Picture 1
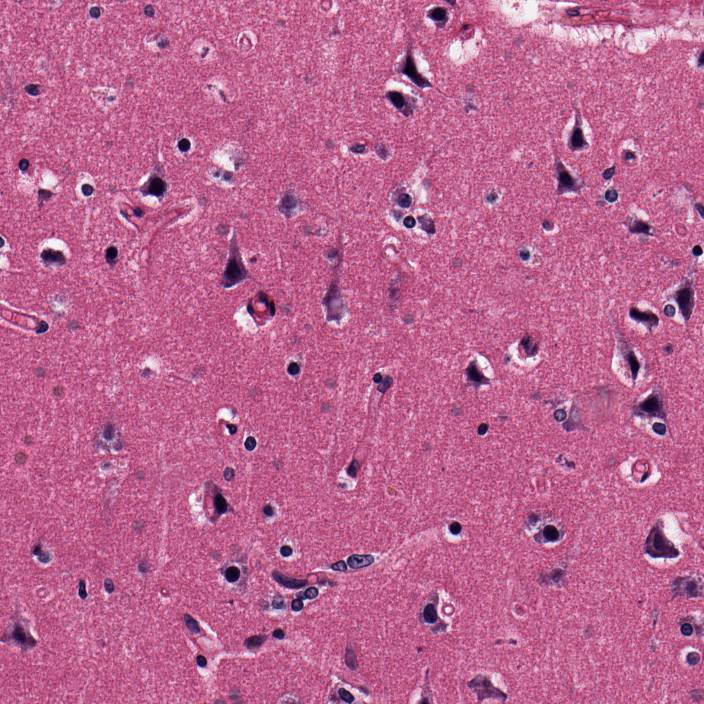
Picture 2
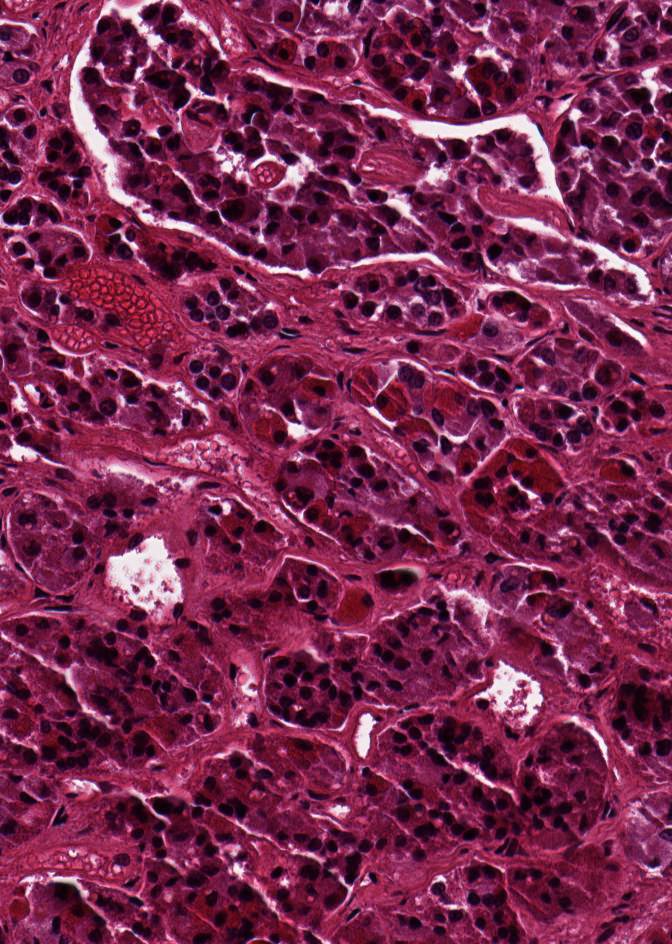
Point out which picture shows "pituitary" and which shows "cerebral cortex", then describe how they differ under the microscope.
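The cerebral cortex is in picture 1, and the pituitary is in picture 2. In picture 1 the whole field is finely granular pink neuropil with cells scattered singly, not gathered into glands, tubules or sheets; in picture 2 the cells lie throughout in rounded nests and clusters partitioned by thin strands of connective tissue. Picture 1 contains scattered triangular neurons, most with a tapering apical process pointing toward the top of the picture.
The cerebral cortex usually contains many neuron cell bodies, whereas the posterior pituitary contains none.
Between the neurons of picture 1 lie many small, round, dark nuclei with scant visible cytoplasm, while the nuclei in picture 2 are mostly round and darkly stained. The connective tissue between the nests of picture 2 is scant, forming only thin pink strands, and a small vessel packed with red blood cells lies at its upper left.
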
